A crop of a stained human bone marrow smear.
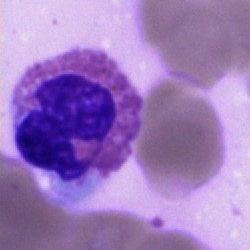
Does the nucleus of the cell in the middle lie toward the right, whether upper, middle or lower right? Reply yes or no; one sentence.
No, the nucleus is shifted toward the left rather than the right.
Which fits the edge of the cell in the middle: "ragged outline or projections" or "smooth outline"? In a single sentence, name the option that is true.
What bounds the cell is a rough outline.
